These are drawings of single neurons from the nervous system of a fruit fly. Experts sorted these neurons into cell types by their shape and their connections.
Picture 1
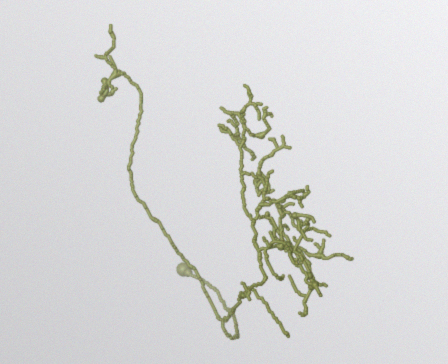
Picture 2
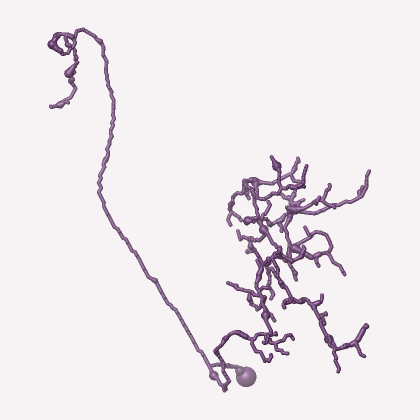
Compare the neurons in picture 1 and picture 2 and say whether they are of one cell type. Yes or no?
yes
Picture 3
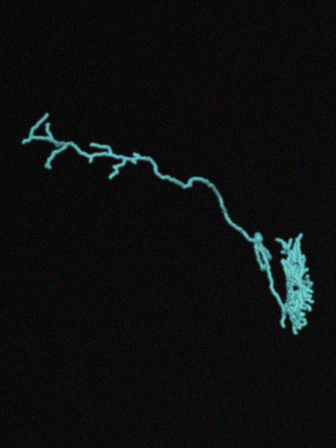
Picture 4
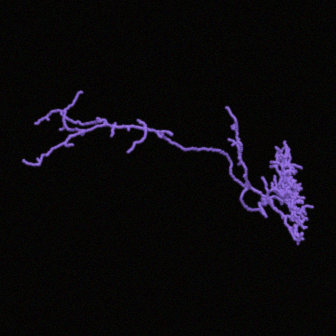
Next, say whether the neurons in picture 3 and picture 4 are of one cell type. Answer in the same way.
yes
